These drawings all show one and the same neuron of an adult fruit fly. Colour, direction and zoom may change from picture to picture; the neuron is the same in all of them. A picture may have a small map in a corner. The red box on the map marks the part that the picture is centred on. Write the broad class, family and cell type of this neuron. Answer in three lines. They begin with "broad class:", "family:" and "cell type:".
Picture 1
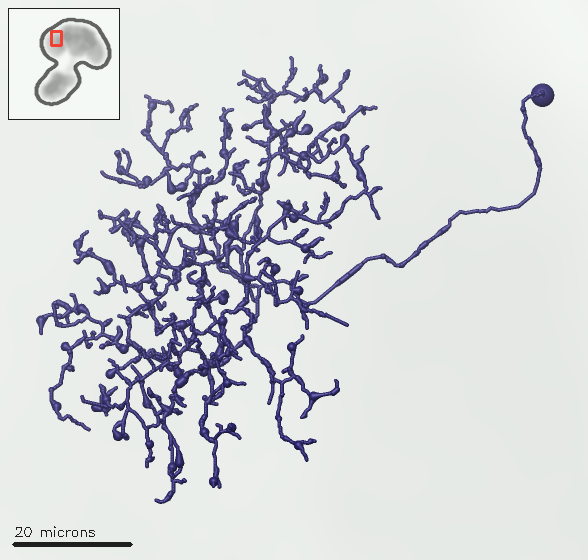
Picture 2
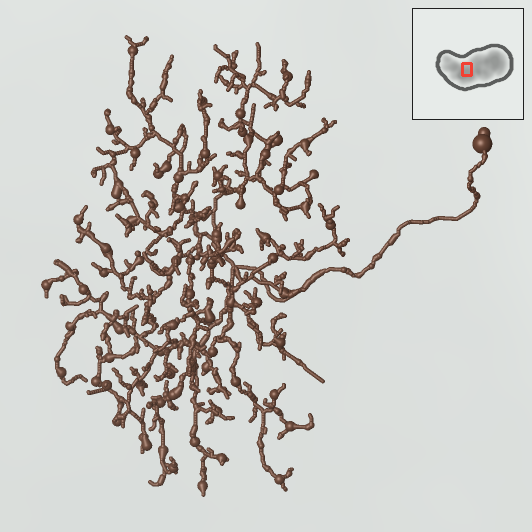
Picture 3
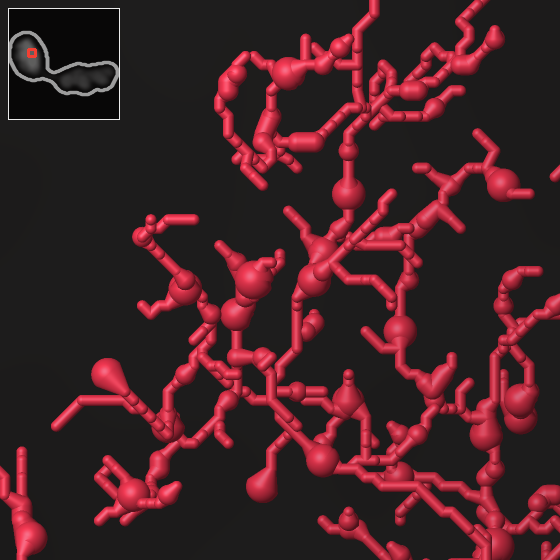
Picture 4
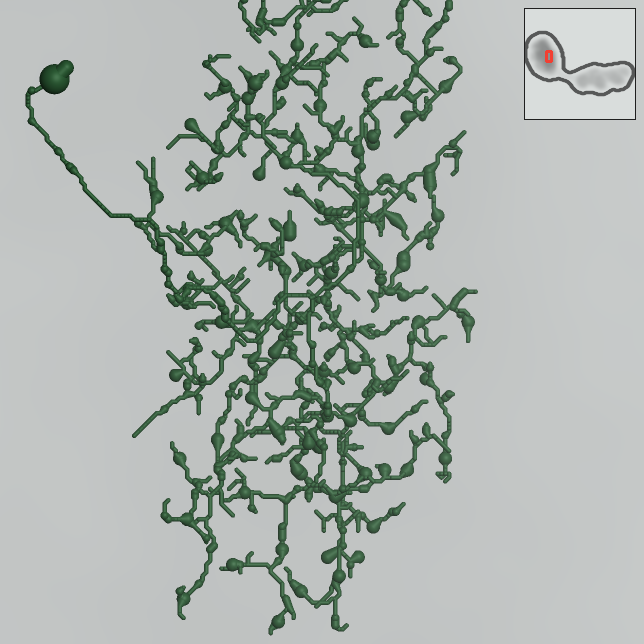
broad class: optic-lobe intrinsic neuron
family: Pm
cell type: Pm6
